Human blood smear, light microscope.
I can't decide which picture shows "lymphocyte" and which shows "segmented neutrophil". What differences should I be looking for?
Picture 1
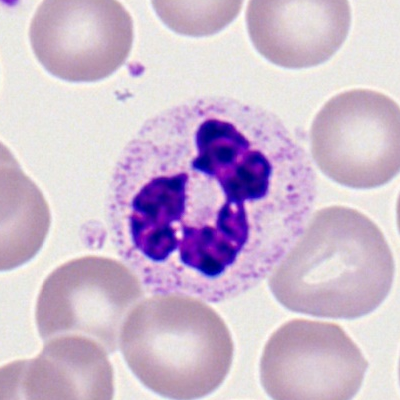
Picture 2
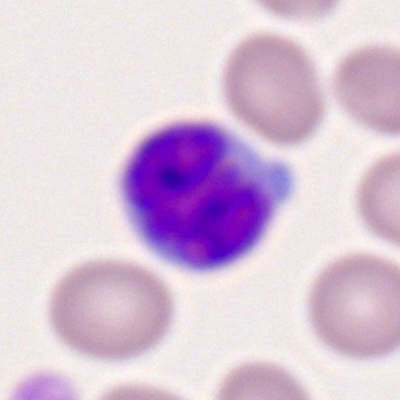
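The first picture's the segmented neutrophil, the second one's a lymphocyte. In the segmented neutrophil you've got several lobes joined by narrow strands, set in a ring around a pale central area of cytoplasm.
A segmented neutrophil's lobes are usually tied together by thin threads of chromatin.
The lymphocyte's nucleus, by contrast, fills most of the cell and stains a deep, dense purple, while the neutrophil's chromatin is dark purple and coarsely clumped. Cytoplasm differs too: plenty of it in the segmented neutrophil, pale pinkish-lilac with fine pink-violet granules throughout, but only a scant amount of pale blue in the lymphocyte, mainly on the right side.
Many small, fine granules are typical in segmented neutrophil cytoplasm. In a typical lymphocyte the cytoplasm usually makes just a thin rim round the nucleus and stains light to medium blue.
There's also a small, pale blue rounded bulge sticking out from the lymphocyte's right edge. As for outlines, the segmented neutrophil's is round and smooth, and the lymphocyte is roughly round with a smooth edge on its left side.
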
